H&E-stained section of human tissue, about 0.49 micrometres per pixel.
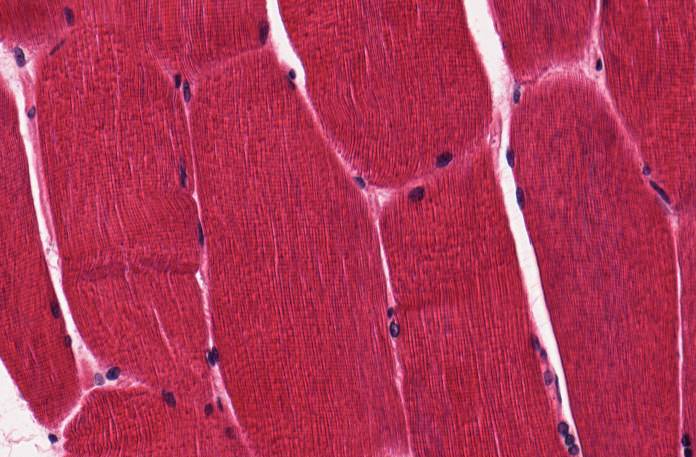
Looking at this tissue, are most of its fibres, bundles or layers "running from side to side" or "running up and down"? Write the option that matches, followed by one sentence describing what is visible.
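Running up and down. Long, wide muscle fibres run roughly from top to bottom across the whole field.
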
